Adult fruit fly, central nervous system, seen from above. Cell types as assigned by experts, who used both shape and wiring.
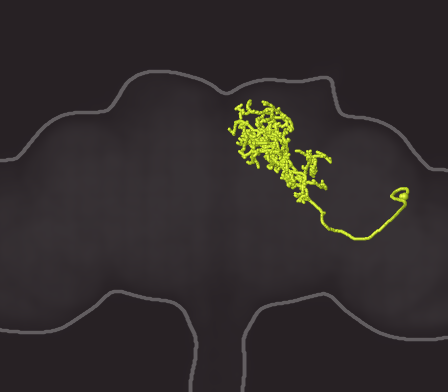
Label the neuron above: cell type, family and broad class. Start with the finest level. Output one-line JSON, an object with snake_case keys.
{"cell_type": "SMP011_b", "family": "hemilineage SLPav2", "broad_class": "central-brain intrinsic neuron"}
